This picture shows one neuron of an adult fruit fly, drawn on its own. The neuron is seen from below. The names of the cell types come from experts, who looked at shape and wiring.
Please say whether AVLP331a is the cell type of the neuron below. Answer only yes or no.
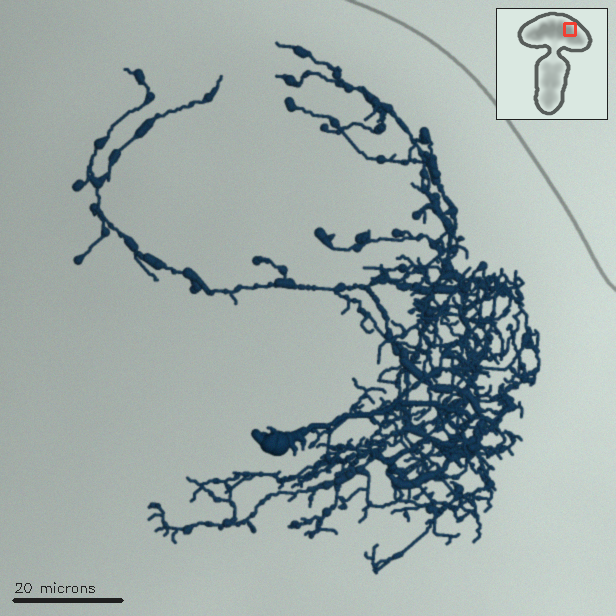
yes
